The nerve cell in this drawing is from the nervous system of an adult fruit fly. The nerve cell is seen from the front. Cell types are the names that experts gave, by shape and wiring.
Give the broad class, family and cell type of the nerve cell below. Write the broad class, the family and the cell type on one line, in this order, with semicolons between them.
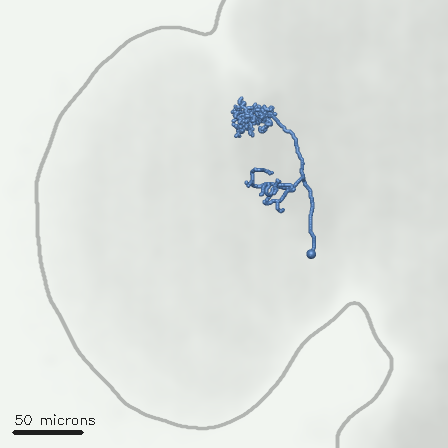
visual projection neuron; hemilineage VPNv1; LC17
